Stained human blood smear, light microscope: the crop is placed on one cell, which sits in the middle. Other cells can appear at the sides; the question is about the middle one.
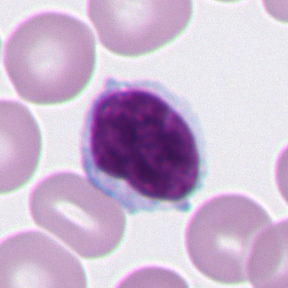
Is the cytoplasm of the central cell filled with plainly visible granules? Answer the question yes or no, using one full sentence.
No, the cytoplasm of this cell holds no visible granules.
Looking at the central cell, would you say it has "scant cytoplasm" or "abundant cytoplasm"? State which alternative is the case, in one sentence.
What surrounds the nucleus is a narrow rim of cytoplasm.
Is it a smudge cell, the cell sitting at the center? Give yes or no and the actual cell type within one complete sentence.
No, the middle of the crop holds a typical lymphocyte, not a smudge cell.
